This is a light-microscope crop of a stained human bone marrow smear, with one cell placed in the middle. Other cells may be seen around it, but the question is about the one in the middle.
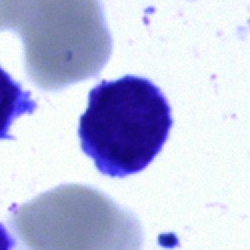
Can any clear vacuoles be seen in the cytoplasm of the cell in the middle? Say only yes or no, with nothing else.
No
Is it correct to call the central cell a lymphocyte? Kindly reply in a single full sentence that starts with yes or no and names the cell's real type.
Yes, the cell found in the center of the crop is a lymphocyte.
